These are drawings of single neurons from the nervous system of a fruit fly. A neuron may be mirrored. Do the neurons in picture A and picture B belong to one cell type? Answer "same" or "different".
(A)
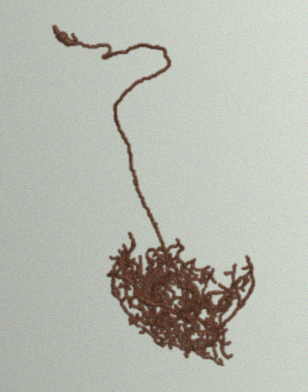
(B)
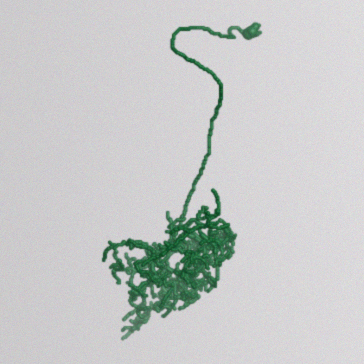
same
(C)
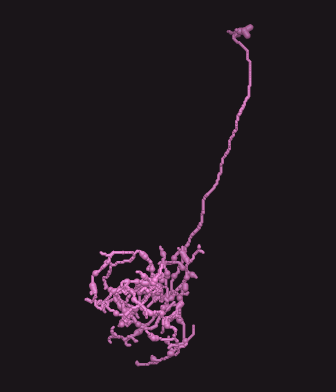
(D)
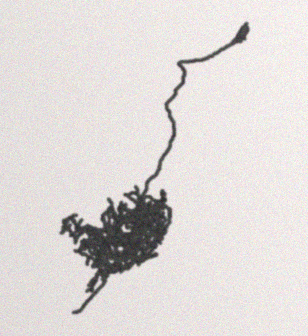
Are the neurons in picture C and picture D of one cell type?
different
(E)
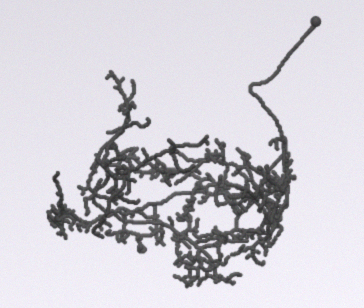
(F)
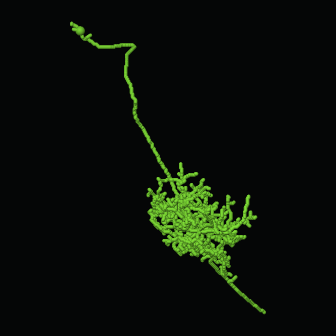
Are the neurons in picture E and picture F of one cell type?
different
